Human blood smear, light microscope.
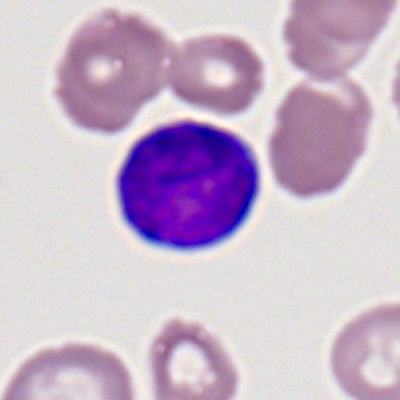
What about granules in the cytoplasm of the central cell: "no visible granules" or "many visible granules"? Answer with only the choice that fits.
No visible granules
